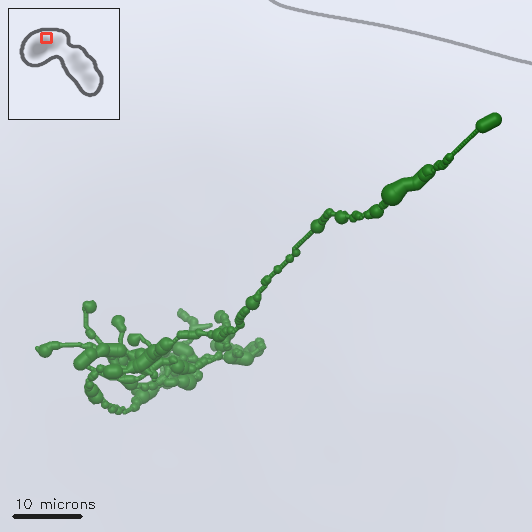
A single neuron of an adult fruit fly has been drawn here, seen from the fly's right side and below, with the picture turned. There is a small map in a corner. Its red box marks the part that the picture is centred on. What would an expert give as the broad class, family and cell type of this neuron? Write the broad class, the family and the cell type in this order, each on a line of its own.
sensory neuron entering the brain
class gustatory
LB1b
